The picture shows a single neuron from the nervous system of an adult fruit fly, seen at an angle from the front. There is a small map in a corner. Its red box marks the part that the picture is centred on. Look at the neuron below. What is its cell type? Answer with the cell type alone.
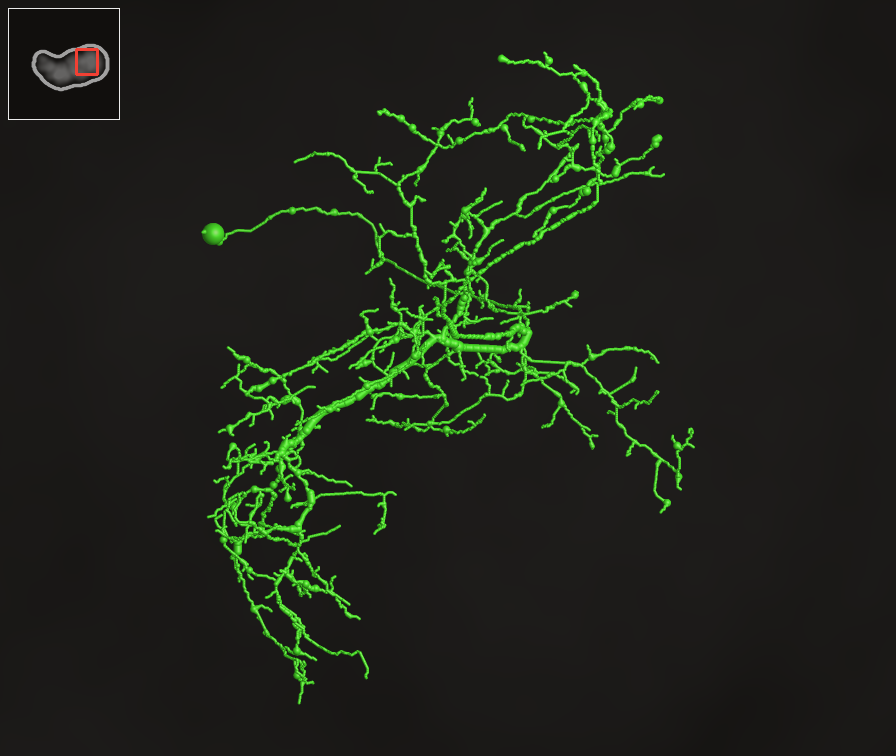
aIPg6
